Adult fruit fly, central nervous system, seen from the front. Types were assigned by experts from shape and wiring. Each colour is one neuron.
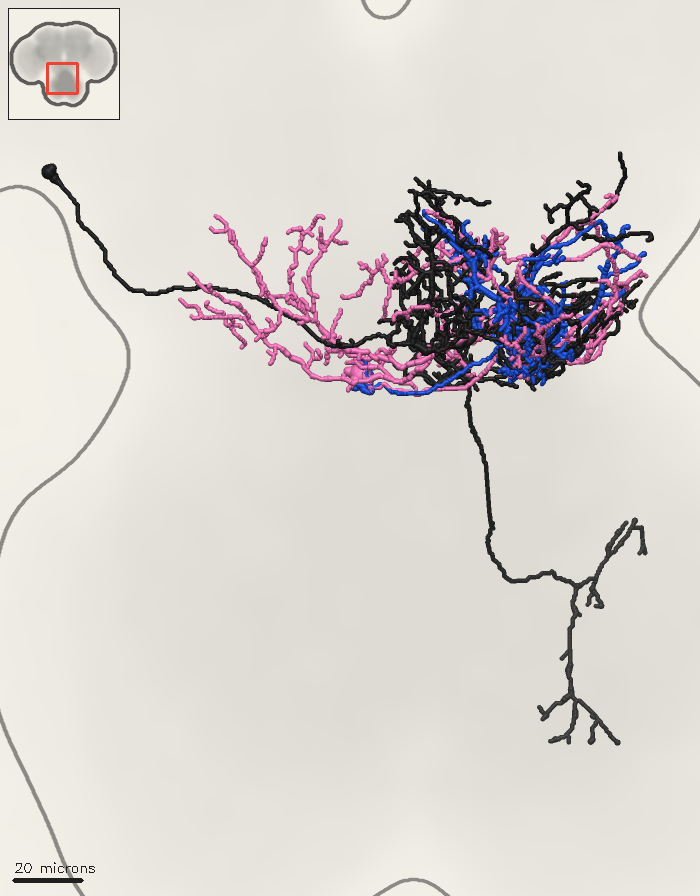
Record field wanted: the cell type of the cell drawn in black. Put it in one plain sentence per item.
The cell type is DNge057.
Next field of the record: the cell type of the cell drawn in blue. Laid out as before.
The cell type is GNG214.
